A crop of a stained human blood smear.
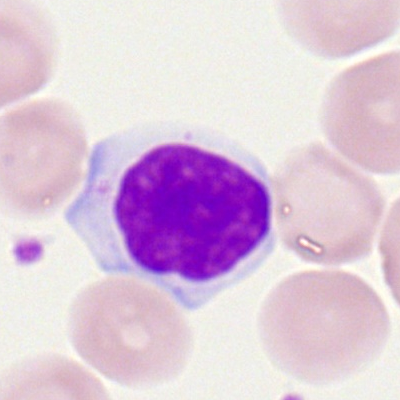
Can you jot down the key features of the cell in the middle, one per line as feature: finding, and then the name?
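Outline: angular, with corners rather than a smooth round edge
Cytoplasm: pale blue
Granules: a few small reddish-purple ones in the cytoplasm on the left side
Vacuoles: none seen in the cytoplasm
Name: lymphocyte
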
